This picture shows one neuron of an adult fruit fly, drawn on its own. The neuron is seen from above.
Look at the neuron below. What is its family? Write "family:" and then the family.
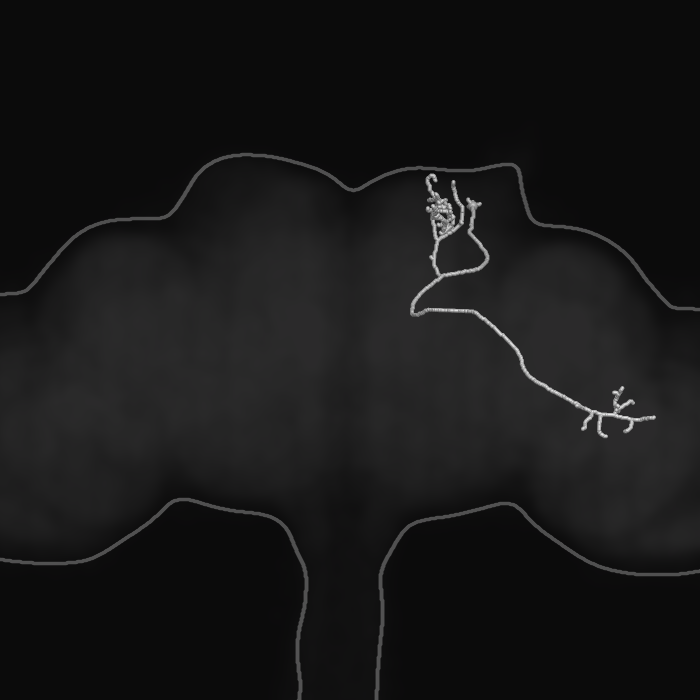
family: hemilineage ALv1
